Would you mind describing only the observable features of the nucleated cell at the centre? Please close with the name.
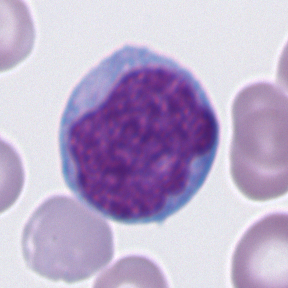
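No projections or fringes stand out from the surface. The nucleus has an irregular outline, its edge marked by shallow notches. The cytoplasm forms a narrow pale blue rim, widest at the upper left, with no vacuoles. The cell is a myeloblast.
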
